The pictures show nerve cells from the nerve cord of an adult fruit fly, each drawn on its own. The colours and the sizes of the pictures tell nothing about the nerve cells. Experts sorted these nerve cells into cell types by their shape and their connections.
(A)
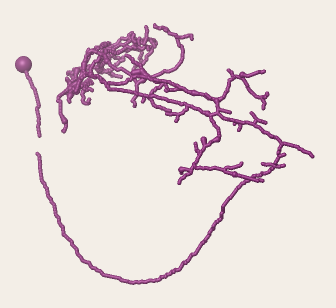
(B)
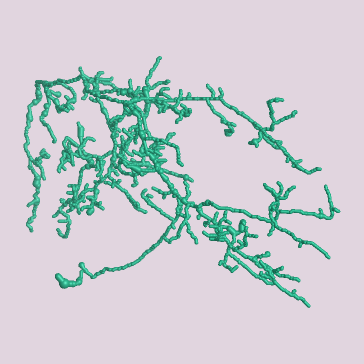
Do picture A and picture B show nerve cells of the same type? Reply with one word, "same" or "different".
different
